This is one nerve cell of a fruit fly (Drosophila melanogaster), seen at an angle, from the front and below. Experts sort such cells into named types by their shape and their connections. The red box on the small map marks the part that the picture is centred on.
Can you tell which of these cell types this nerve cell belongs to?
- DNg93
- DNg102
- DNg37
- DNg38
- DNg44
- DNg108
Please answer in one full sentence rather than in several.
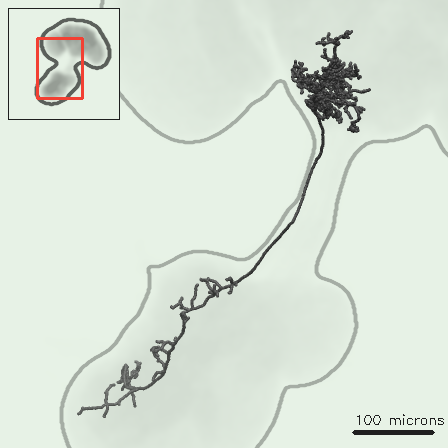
This nerve cell falls under the cell type DNg44.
